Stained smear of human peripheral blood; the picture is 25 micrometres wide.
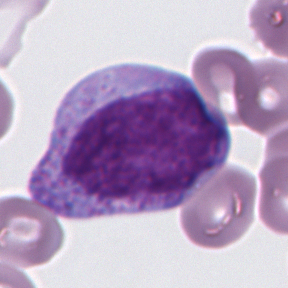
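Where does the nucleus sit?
Toward the right side of the cell, so the cytoplasm forms its widest rim on the left.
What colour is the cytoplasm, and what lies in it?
It is pale lilac-blue, with fine purple granules scattered through it.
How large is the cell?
About 18 by 14 micrometres.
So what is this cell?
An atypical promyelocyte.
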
